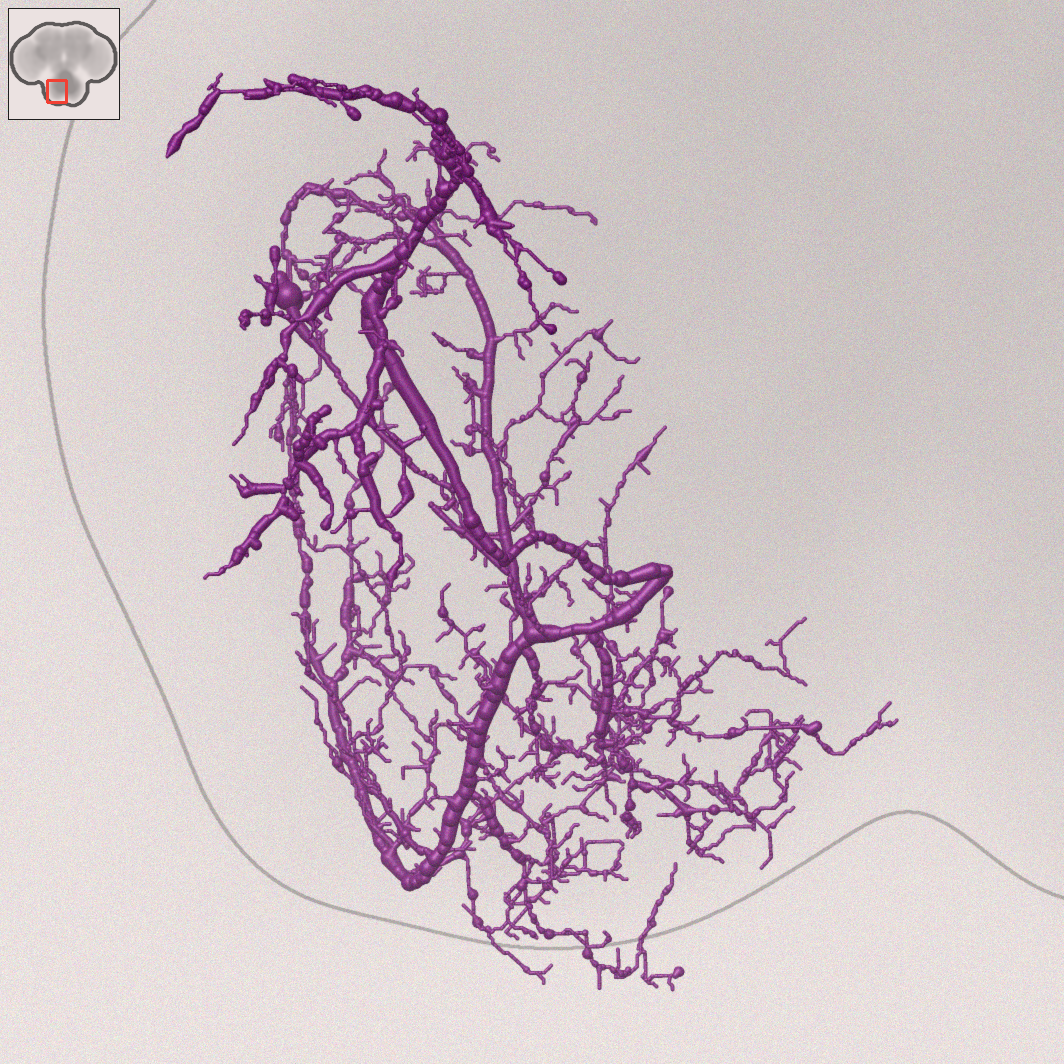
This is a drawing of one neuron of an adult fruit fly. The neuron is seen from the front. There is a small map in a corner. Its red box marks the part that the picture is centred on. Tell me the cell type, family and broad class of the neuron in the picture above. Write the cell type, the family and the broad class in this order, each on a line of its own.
IN09A004
hemilineage 09A
nerve-cord intrinsic neuron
